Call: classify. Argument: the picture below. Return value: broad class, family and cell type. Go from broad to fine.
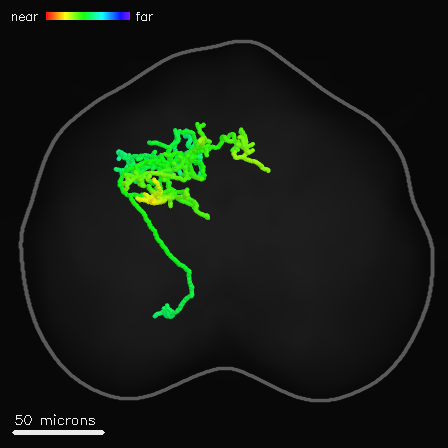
nerve-cord intrinsic neuron; hemilineage 06A; IN06A046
